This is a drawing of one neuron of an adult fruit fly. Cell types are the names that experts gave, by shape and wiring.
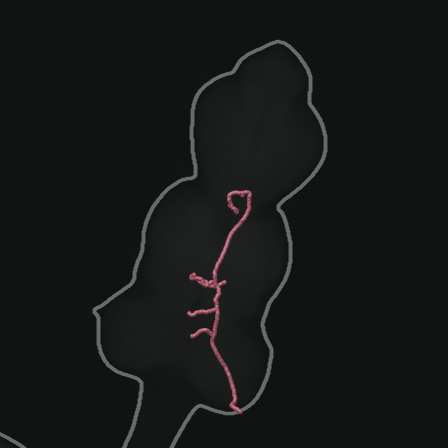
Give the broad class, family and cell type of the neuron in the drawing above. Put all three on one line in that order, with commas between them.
sensory neuron entering the nerve cord, class mechanosensory proprioceptive, SNpp18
